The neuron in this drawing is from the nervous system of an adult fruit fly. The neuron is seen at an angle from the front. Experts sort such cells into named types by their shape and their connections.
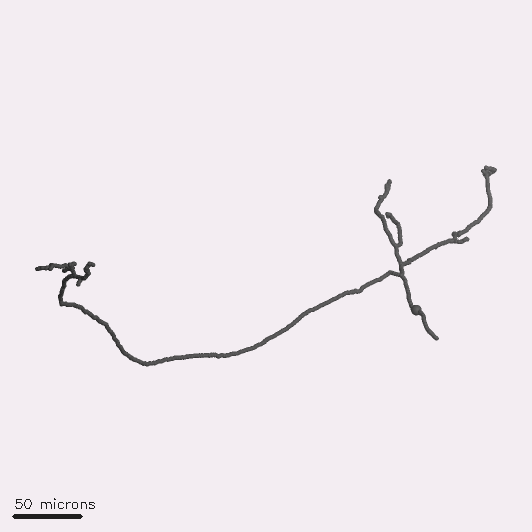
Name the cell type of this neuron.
SApp10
